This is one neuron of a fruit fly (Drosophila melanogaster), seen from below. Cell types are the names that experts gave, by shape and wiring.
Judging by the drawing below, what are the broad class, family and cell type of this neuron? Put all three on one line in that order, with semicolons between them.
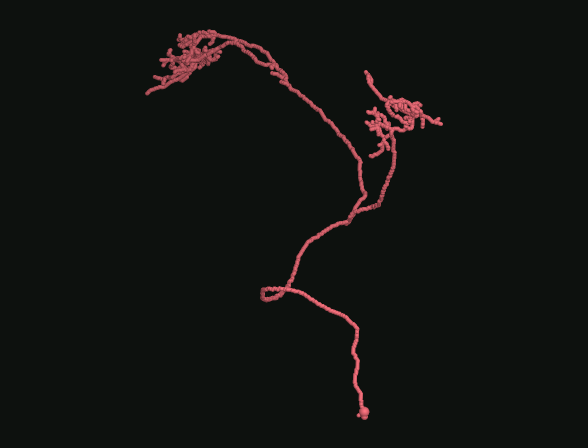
central-brain intrinsic neuron; hemilineage LALv1_dorsal; SA3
